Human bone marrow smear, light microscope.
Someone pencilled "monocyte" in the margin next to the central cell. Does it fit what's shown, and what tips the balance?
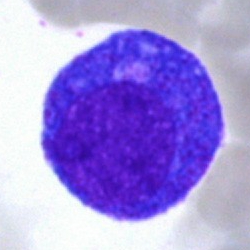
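Monocyte does not fit this central cell; it is a promyelocyte. The deciding feature is the cytoplasm, which is a deep blue.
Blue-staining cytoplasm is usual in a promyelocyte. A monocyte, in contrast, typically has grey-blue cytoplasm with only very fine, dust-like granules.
The deep blue colour therefore speaks for promyelocyte and against monocyte. The cell also has a roughly round outline, and its chromatin is finely stippled rather than coarsely clumped. Pale grey cells without a nucleus lie at the top and right edges of the picture.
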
